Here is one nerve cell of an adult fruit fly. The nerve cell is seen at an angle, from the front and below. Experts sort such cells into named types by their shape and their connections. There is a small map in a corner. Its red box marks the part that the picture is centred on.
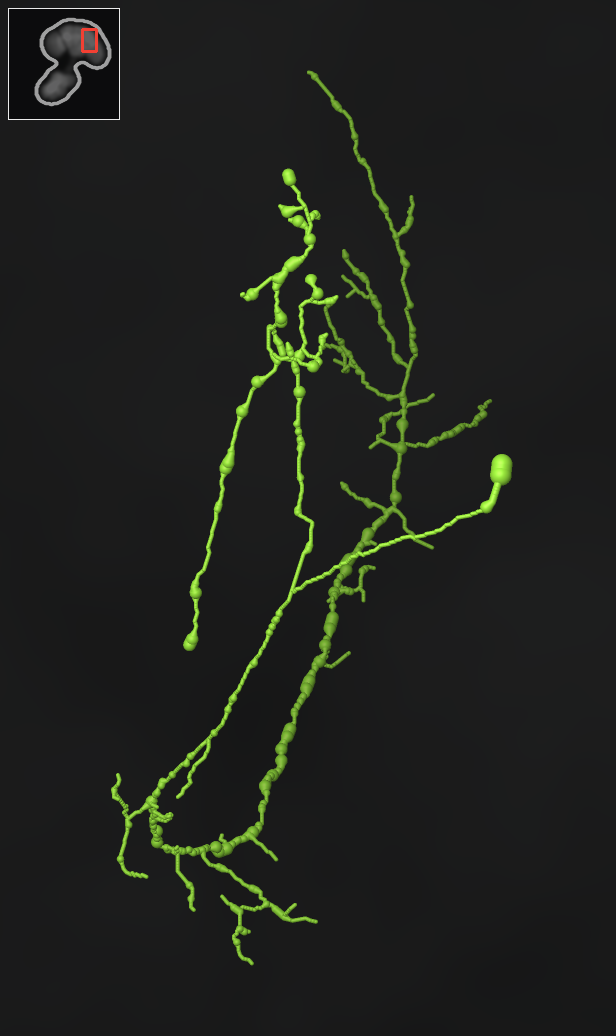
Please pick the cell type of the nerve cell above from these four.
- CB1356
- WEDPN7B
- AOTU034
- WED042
WEDPN7B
